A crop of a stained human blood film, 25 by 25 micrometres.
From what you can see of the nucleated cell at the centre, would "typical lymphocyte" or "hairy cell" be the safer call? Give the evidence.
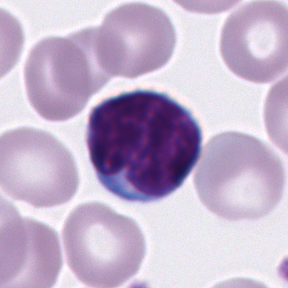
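This is a typical lymphocyte. Its cytoplasm is only a scant pale blue rim, widest at the lower left, and the nucleus, about 10 by 8 micrometres, fills about 80% of a cell about 10 micrometres across.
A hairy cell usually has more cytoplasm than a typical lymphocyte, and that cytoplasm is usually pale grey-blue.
The scant pale blue rim here sets this cell apart from a hairy cell. The cell outline is roughly round, the chromatin is dark purple and coarsely clumped, and the visible cytoplasm contains no granules.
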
